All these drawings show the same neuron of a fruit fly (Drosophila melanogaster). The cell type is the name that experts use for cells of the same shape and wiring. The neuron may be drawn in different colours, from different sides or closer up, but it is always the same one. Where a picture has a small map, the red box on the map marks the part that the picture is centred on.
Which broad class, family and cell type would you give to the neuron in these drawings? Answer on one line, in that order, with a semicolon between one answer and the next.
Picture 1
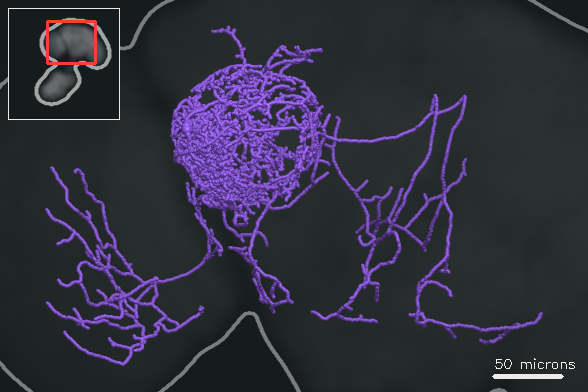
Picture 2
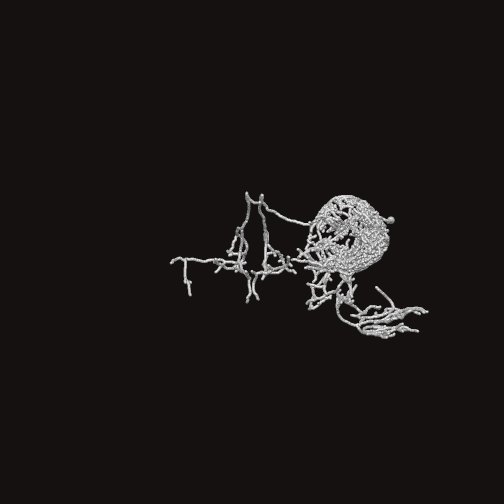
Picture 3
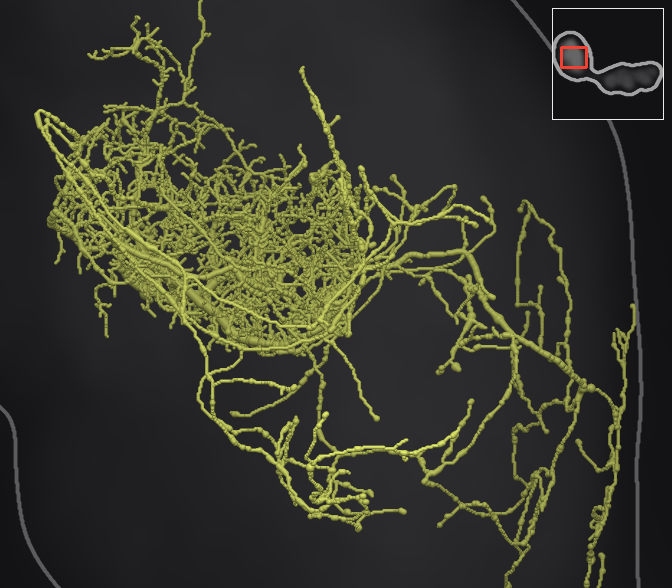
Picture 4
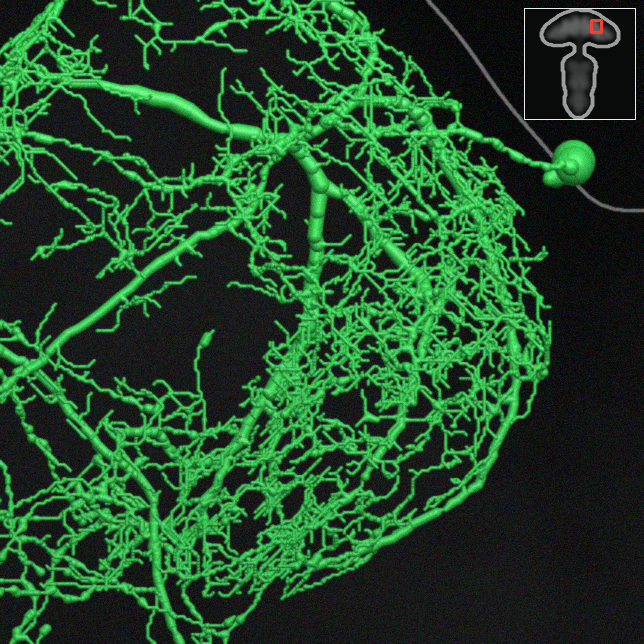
central-brain intrinsic neuron; LPT; LPT60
